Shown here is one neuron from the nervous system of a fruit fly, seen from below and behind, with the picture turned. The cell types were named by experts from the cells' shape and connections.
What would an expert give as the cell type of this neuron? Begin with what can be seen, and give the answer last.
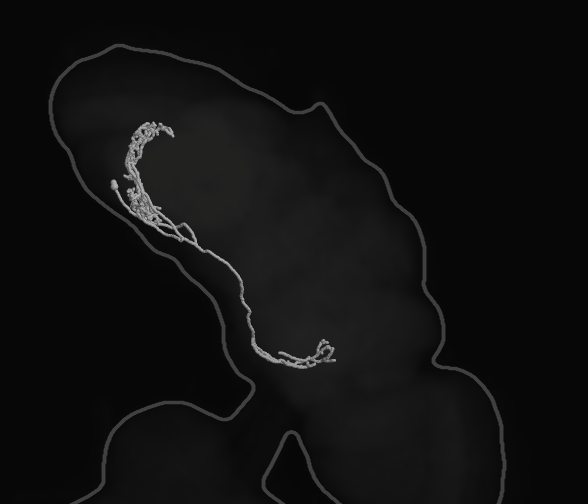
In this view it is about as wide as it is tall. Its broad class is central-brain intrinsic neuron. It is of cell type SLP444.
